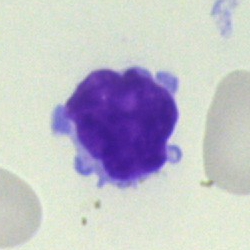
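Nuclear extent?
Fills nearly whole cell; chromatin dense, condensed.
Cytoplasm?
Thin rim only, pale blue.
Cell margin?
Several small rounded pale blue blebs.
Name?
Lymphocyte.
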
